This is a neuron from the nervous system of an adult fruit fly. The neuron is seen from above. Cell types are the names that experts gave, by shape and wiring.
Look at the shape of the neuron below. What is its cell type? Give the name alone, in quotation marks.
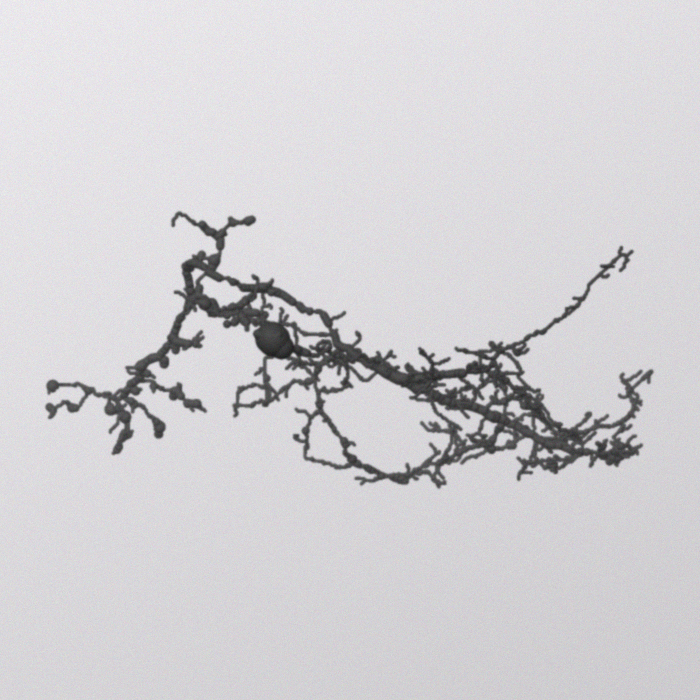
"ATL023"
